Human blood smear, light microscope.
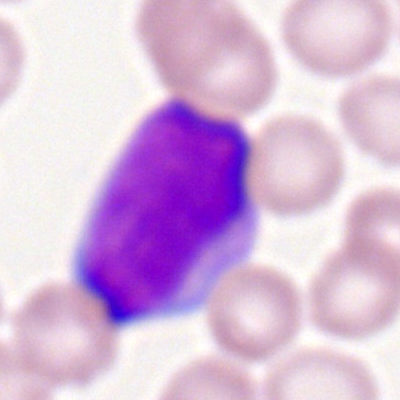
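Myeloblast, the central cell of this stained smear. See how it is elongated, its long axis running from lower left to upper right. Its nucleus fills most of the cell, with deep purple chromatin that looks fairly even throughout. No granules are visible in the cytoplasm.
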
